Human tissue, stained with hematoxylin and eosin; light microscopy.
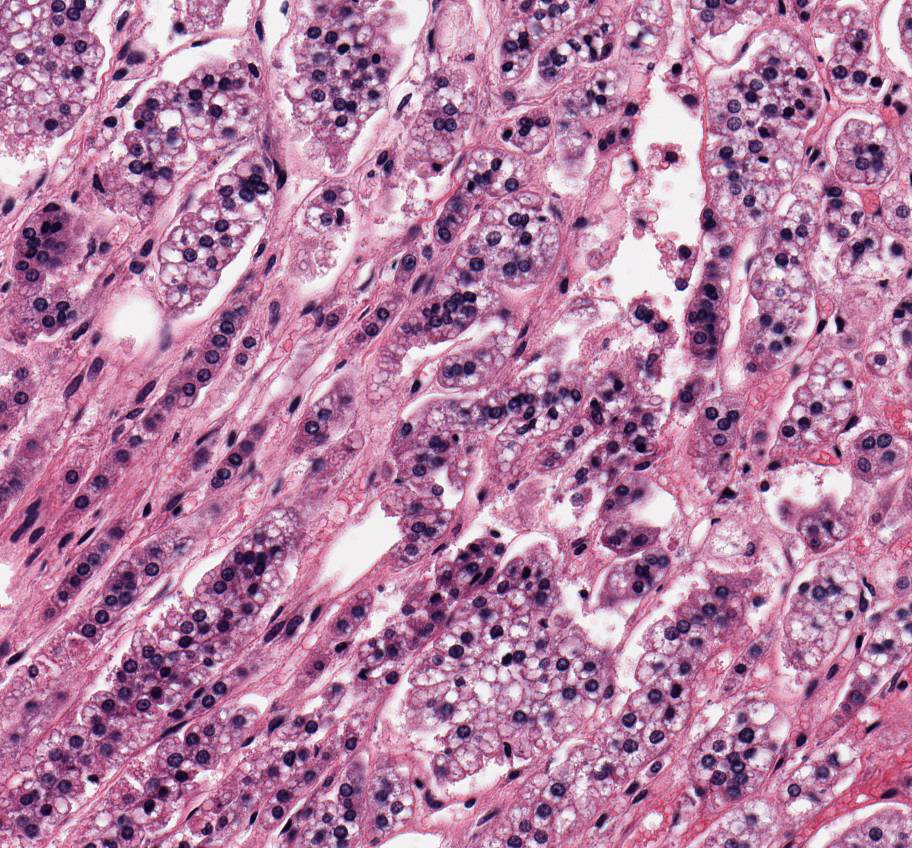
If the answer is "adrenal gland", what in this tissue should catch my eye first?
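Adrenal gland: cells in nests and elongated cords, separated by thin pink fibrous septa.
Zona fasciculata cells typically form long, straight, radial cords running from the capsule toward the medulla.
Elongated cords here fit that arrangement. Most cells pale, cytoplasm filled with many small clear vacuoles; foamy look.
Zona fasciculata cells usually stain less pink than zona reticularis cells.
Pale cells here agree. Septa hold slender, elongated dark nuclei. No glandular lumens lined by epithelium within the nests.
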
